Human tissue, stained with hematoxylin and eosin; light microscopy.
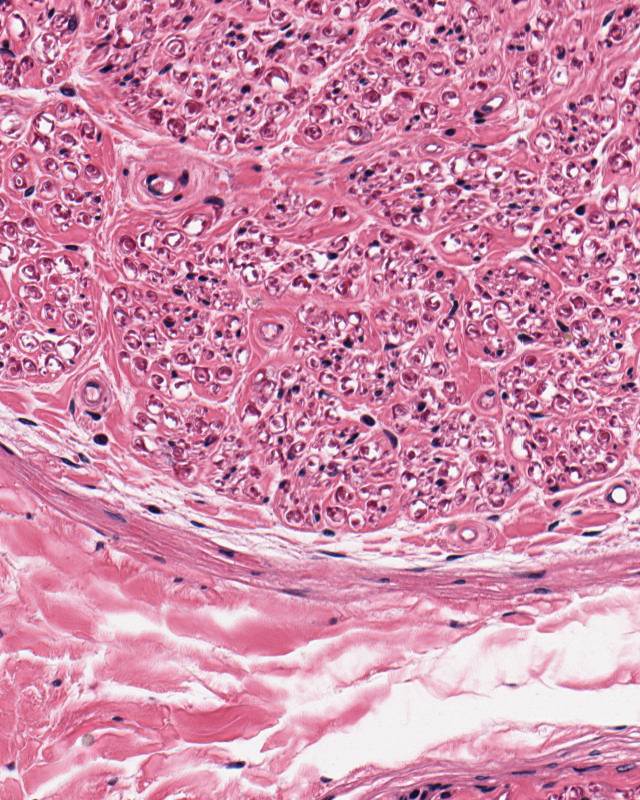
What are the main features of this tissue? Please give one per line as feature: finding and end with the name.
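Layout: nerve fibre bundle in upper two-thirds, dense fibrous tissue across lower third
Fibres: cut in cross-section, round profiles, central pink dot inside a clear ring
Grouping: thin pink fibrous septa split the bundle into smaller rounded groups
Nuclei: small, dark, elongated, scattered among fibres
Name: tibial nerve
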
